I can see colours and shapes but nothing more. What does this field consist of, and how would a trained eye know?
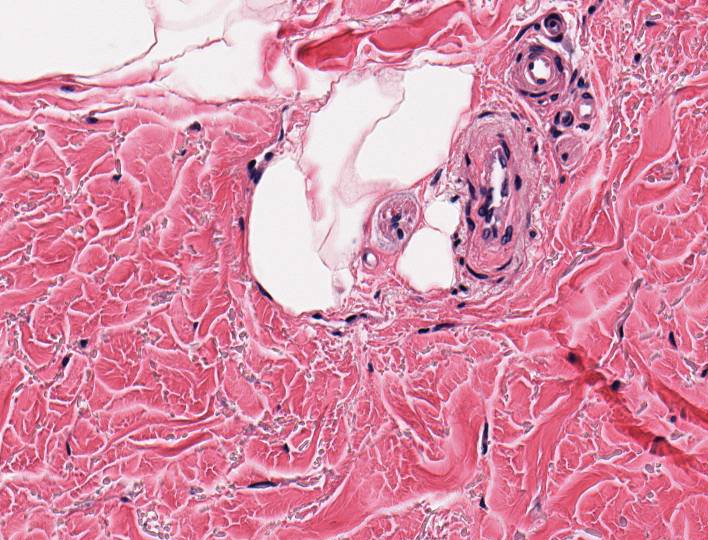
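The field shows dermis. Thick pink collagen bundles run in many directions across most of it, with sparse small dark elongated fibroblast nuclei between them.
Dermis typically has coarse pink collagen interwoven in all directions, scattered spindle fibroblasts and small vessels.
Top right, a small vessel shows a round open lumen in a concentric layered wall; no epithelium is present.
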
